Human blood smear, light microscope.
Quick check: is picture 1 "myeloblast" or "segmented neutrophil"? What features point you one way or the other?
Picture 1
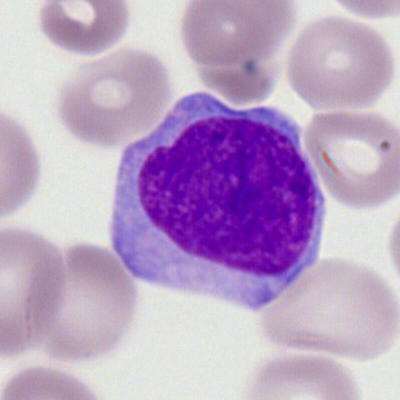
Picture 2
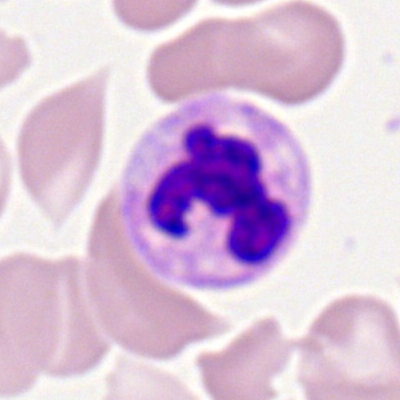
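The myeloblast is in picture 1, and the segmented neutrophil is in picture 2. The cell in the middle of picture 1 has an irregular outline with several angular corners, while the cell in the middle of picture 2 is round and smooth in outline. No granules are visible in the myeloblast's cytoplasm. The segmented neutrophil has plentiful, pale pinkish-lilac cytoplasm holding fine, faint pinkish-violet granules.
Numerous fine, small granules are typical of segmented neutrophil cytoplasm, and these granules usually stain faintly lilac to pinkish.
Its chromatin is dense, clumped and deep purple, and no nucleoli can be seen in the nucleus.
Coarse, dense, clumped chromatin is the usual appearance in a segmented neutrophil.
In each picture a red cell touches the cell in the middle: at the right edge of the myeloblast, and at the lower left edge of the segmented neutrophil.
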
